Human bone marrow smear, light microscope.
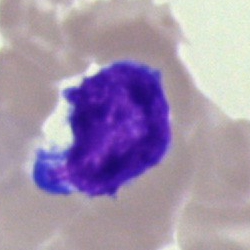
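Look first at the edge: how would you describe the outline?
Irregular and bumpy, not smoothly round.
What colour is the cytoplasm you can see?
Deep blue; only a small amount shows, mostly in a small tag at the lower left.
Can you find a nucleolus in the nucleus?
No, none can be made out.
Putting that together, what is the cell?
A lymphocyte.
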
